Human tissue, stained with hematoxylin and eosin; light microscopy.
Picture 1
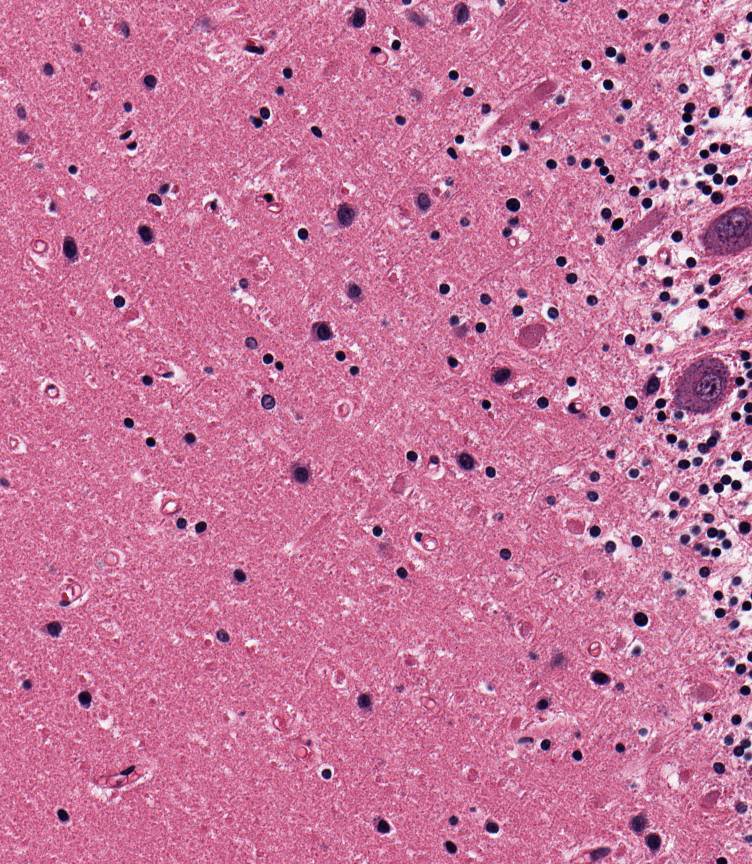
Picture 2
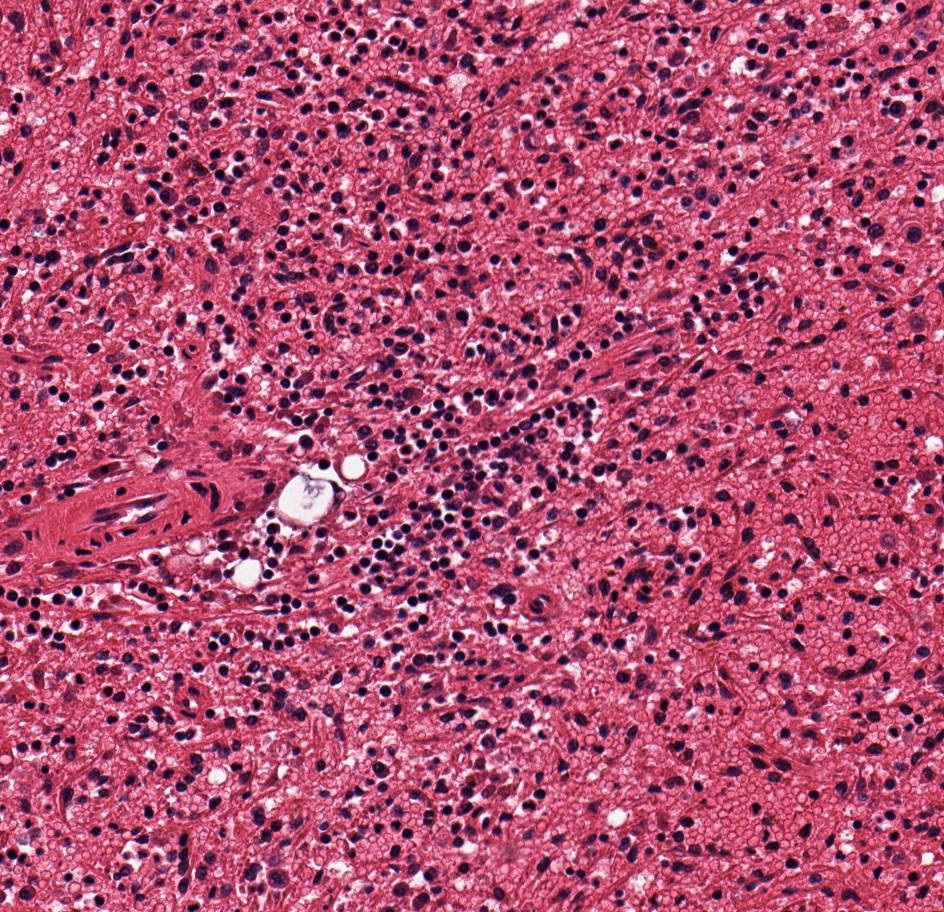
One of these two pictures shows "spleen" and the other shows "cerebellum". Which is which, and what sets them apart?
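Picture 1: cerebellum; picture 2: spleen. Picture 1: pale pink, finely fibrillar neuropil from left edge to beyond centre; sparse nuclei, mostly small, round, dark, many in clear haloes. Along the right edge, a band is crowded with small, round, uniformly dark nuclei with very little visible cytoplasm. Large neurons show abundant purplish cytoplasm and a large round nucleus with a prominent central nucleolus. Picture 2: cells diffuse over whole field, no glands, tubules or other organised units; nuclei mostly small, round, dark, much alike. A band of pink fibrous tissue with elongated spindle-shaped nuclei runs in from the left edge toward the centre.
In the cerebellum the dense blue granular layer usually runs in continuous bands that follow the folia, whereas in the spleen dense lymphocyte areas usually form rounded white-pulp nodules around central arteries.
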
